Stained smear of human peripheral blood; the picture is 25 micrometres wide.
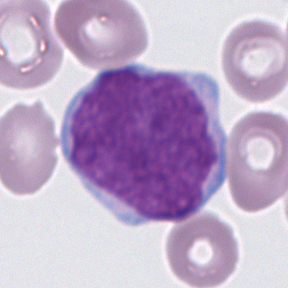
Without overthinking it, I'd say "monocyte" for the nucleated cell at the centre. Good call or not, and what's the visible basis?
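The nucleus is roughly round to oval, without notch or lobes, and fills about 80% of the cell, so the cytoplasm is only a thin rim.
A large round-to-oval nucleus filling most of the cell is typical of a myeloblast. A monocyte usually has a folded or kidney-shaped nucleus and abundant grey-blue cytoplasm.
Both features speak for myeloblast and against monocyte: the cell is a myeloblast, not a monocyte.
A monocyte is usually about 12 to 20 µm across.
At about 15 micrometres, the cell lies in that range, so size settles nothing. The pale blue rim, wider below than above, holds no granules or vacuoles, and the outline is slightly angular.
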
